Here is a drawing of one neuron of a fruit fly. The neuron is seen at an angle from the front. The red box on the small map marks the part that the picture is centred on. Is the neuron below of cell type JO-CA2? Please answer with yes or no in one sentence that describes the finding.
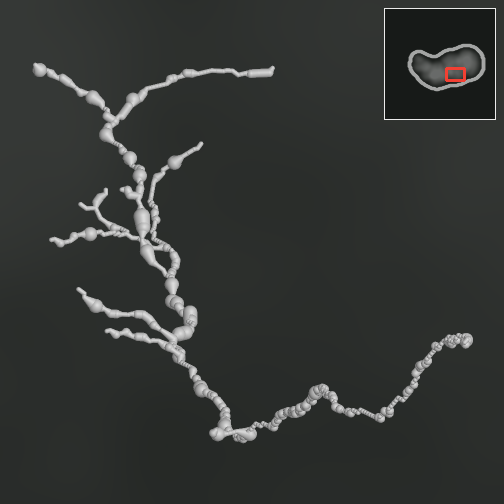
No, the neuron is not a cell of type JO-CA2 but of another type.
